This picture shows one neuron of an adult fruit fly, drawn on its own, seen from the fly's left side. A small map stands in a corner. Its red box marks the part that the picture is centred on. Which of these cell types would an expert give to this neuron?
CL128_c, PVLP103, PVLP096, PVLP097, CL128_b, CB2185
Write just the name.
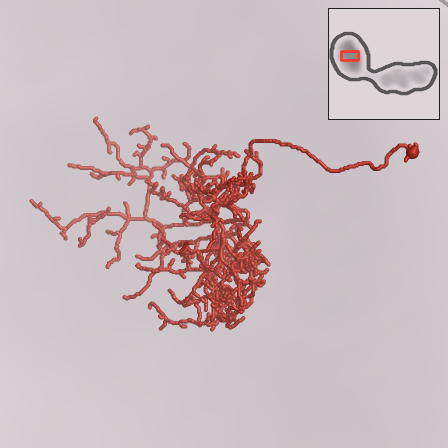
PVLP097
